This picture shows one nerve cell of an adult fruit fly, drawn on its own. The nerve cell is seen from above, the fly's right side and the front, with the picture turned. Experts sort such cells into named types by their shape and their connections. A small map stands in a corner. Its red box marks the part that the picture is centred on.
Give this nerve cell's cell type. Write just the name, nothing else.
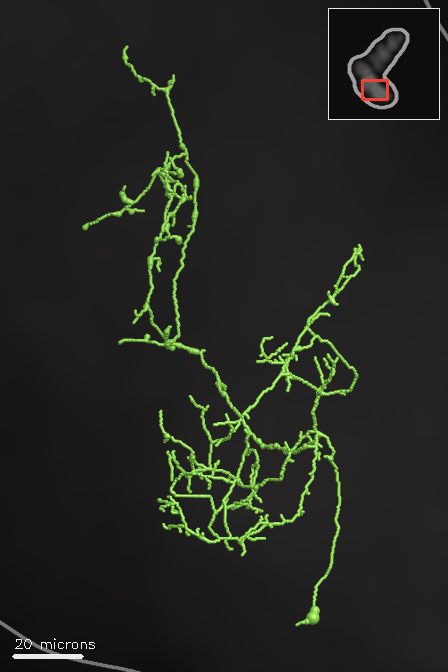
CRE015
